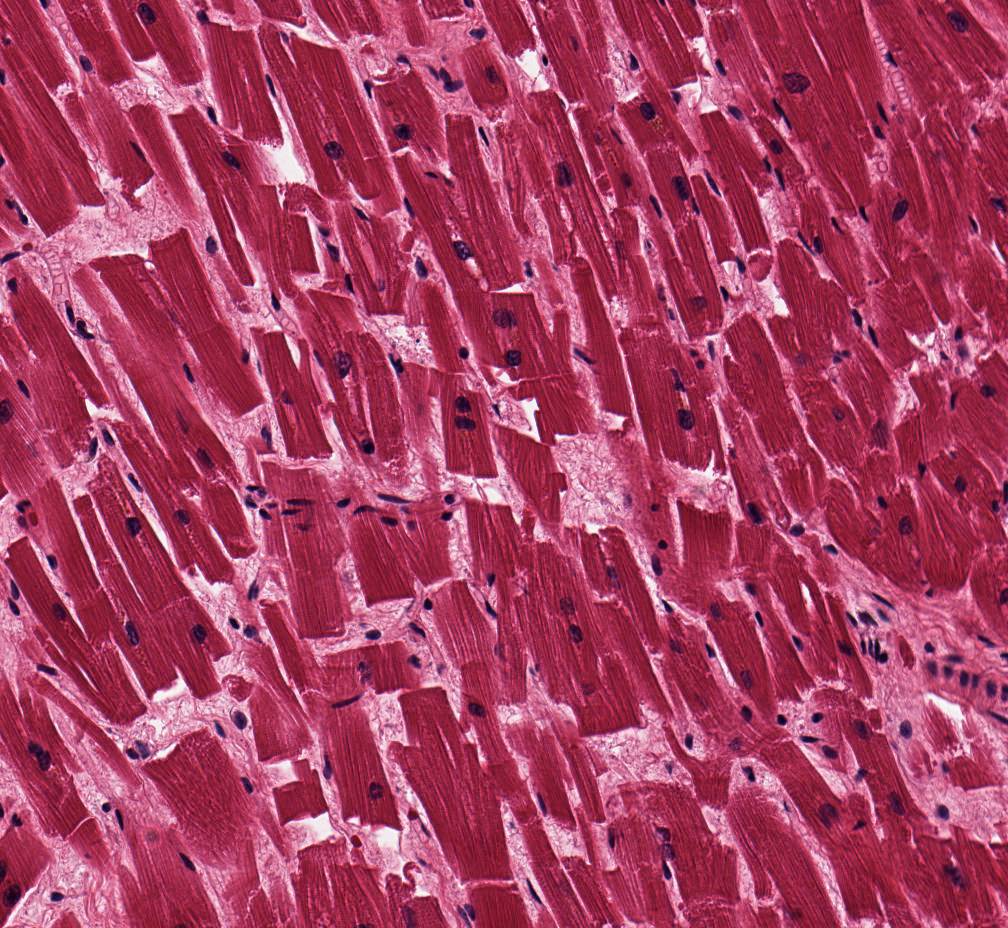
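Left ventricle of the heart: across the field, muscle fibres lie roughly parallel, cut lengthwise and running obliquely. They form short blocks with blunt, squared-off ends; some branch. Pale, loose pink connective tissue between them holds small, dark, elongated nuclei. A wider interstitial band with many dark elongated nuclei crosses mid-field from left towards lower right.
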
